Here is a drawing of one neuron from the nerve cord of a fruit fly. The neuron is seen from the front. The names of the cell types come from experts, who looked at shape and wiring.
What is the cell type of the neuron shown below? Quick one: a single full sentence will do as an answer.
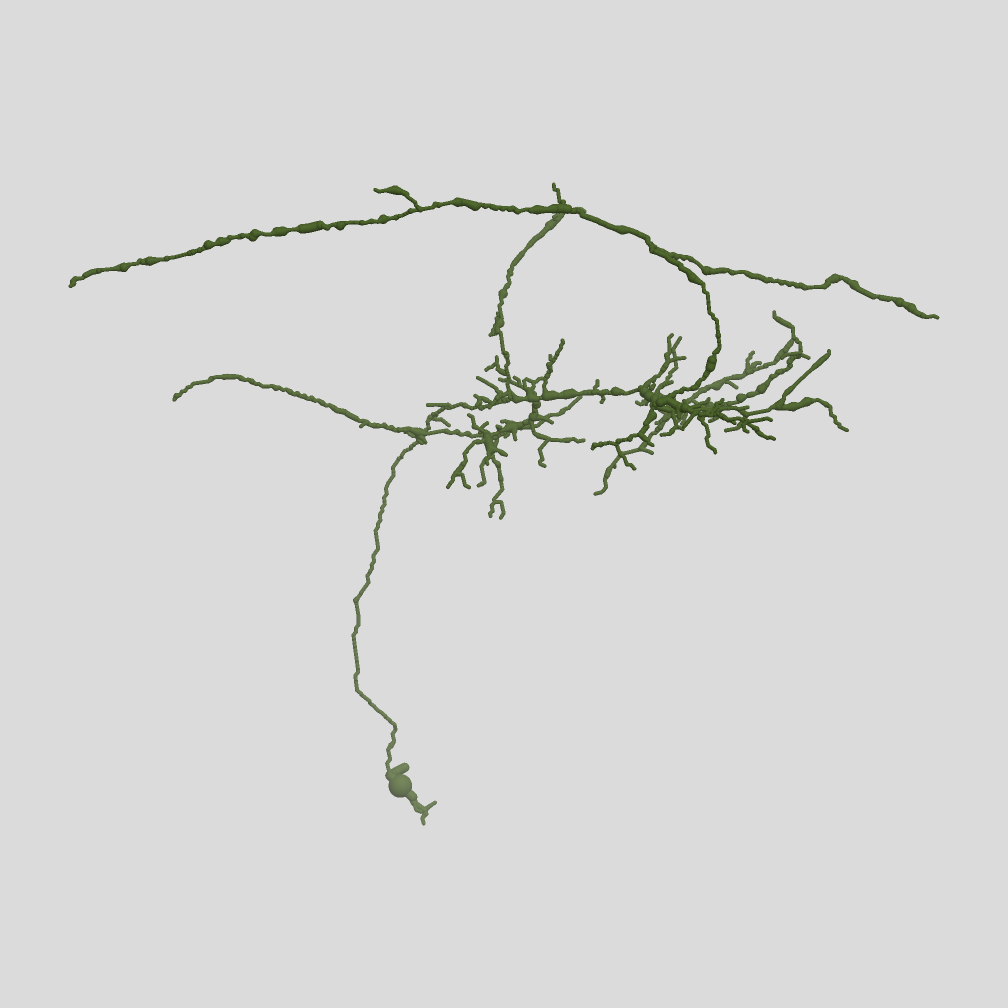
This neuron is typed as IN06B047.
